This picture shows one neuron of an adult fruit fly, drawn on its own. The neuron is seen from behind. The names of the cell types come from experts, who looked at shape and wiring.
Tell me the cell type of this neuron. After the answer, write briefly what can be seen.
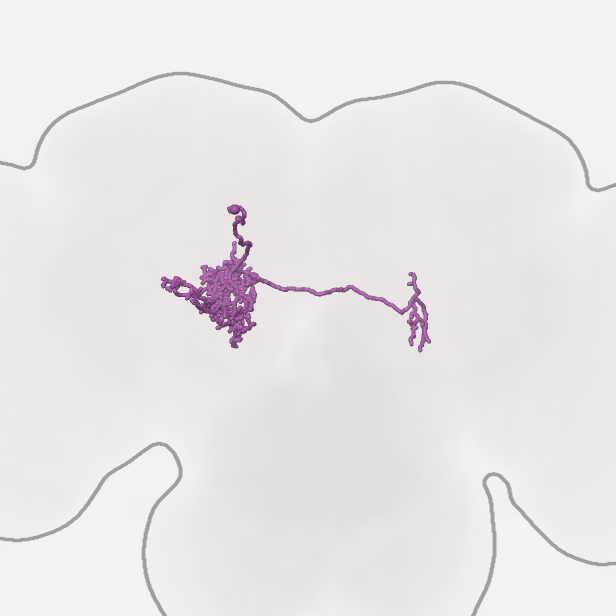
It is of cell type LAL194. It is a central-brain intrinsic neuron. In this view it is wider than it is tall.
